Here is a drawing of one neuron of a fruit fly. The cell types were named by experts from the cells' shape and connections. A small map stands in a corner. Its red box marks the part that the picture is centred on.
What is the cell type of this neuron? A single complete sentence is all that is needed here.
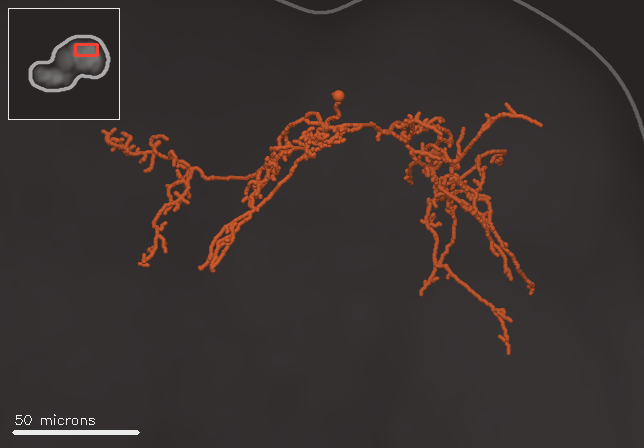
This neuron is assigned to the cell type ATL039.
